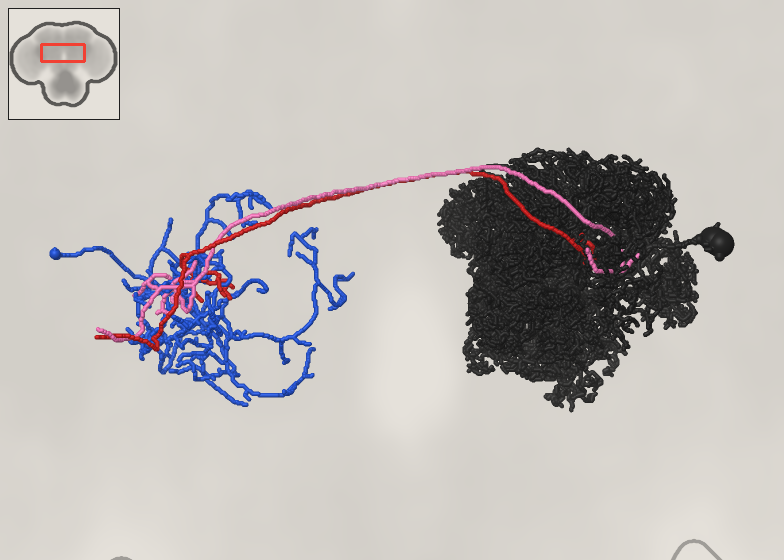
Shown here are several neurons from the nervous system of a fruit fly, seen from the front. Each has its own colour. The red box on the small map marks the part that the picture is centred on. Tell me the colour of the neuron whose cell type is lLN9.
blue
